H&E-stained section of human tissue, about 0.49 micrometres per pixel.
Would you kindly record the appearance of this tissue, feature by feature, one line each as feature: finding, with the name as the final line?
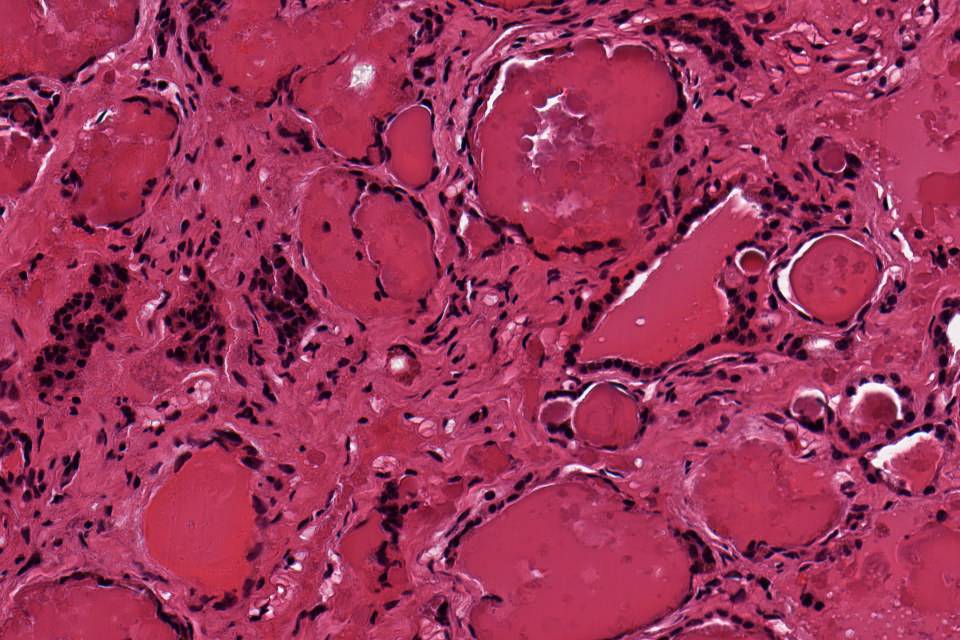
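Units: rounded and oval, pink-filled, across the whole field
Stroma: bands separating the units
Size: widely varied, largest top centre and bottom edge, small ones right centre
Lining: one layer of flattened cells, small dark nuclei
Left side: small solid clusters of crowded dark nuclei, no lumen
Name: thyroid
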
